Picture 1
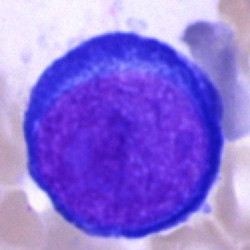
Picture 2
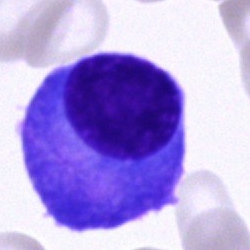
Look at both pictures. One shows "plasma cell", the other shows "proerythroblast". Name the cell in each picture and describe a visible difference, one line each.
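Picture 1: proerythroblast. The cytoplasm forms only a thin rim around the nucleus.
Picture 2: plasma cell. The cytoplasm is abundant and deep blue.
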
